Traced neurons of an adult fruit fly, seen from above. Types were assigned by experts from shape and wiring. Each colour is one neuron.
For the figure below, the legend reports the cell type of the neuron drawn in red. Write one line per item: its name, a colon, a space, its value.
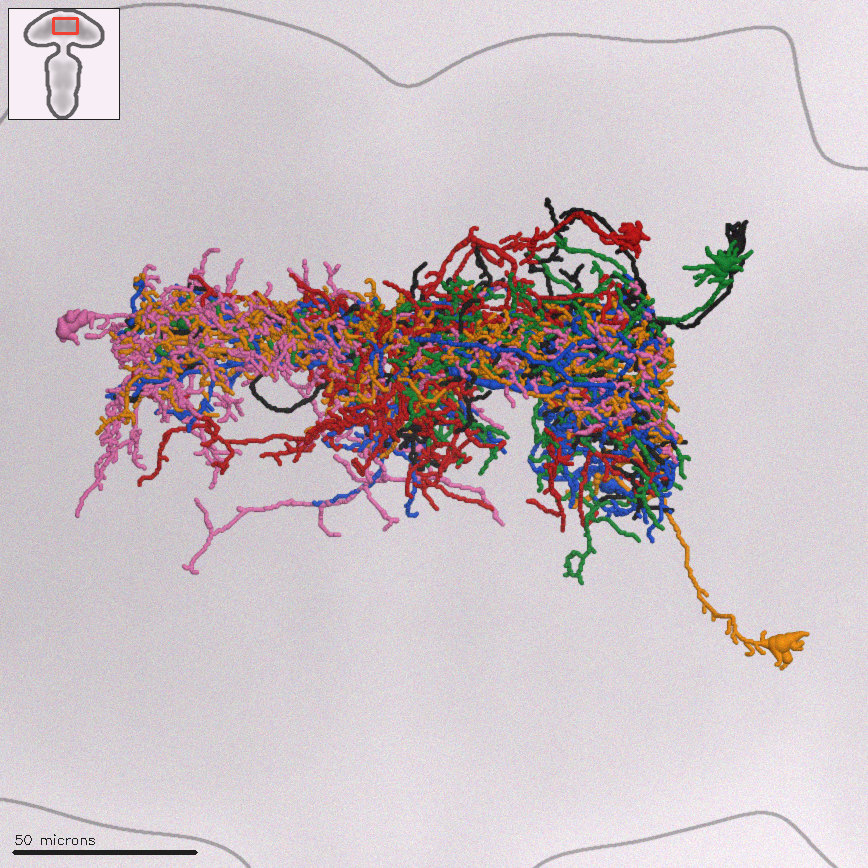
cell type: GNG076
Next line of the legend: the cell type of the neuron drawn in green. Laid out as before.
cell type: GNG062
